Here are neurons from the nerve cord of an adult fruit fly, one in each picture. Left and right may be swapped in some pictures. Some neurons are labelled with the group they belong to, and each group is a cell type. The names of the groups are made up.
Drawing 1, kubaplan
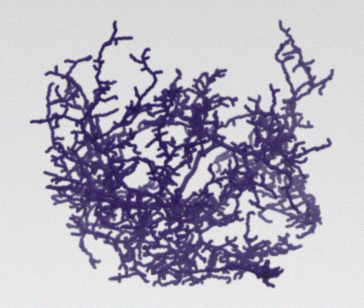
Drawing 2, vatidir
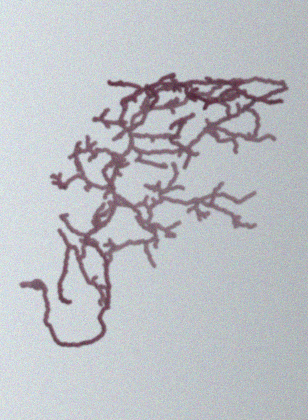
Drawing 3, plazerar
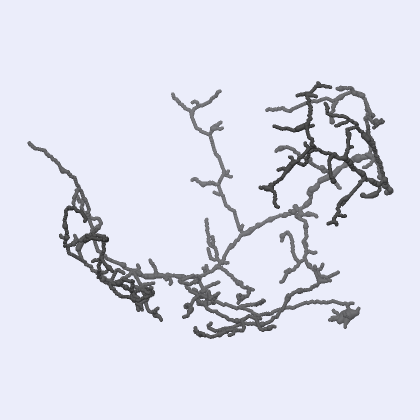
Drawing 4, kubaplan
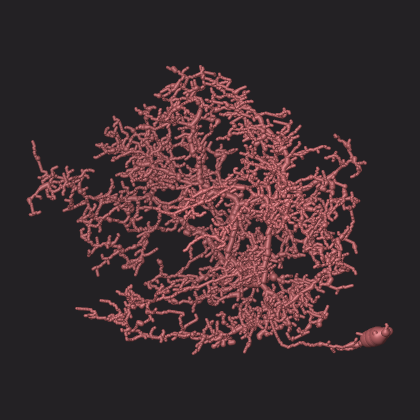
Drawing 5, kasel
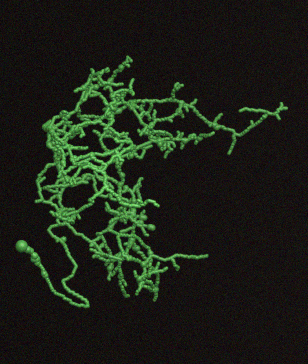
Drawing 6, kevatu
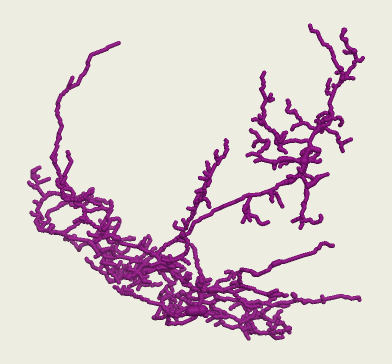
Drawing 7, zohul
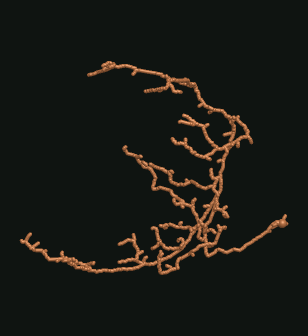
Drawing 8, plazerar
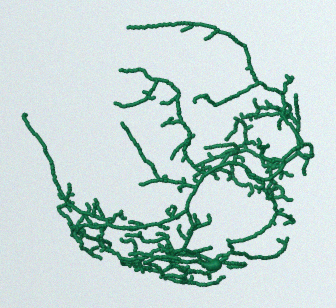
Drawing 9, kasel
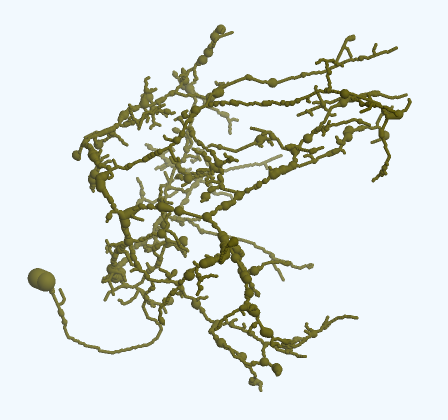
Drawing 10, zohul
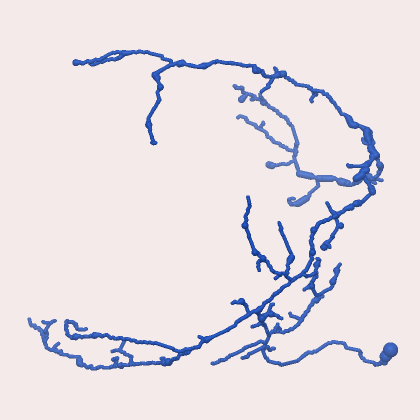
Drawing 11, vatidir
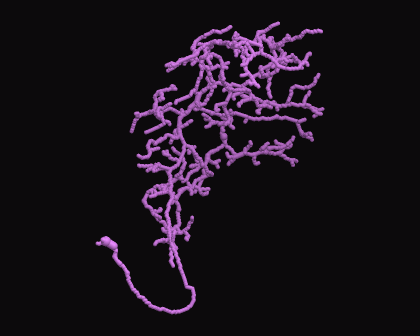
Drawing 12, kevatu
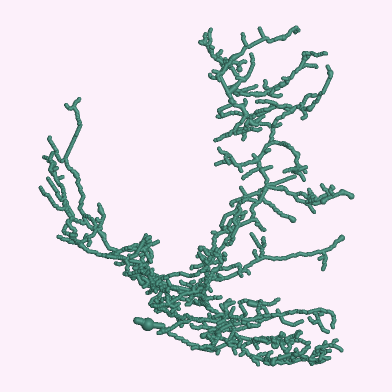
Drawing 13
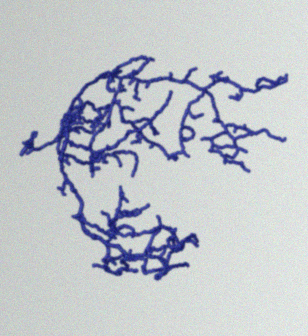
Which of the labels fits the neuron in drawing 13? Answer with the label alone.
plazerar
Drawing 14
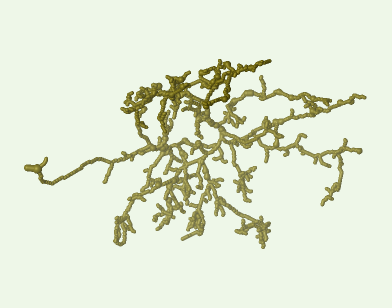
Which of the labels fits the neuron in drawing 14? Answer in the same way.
kevatu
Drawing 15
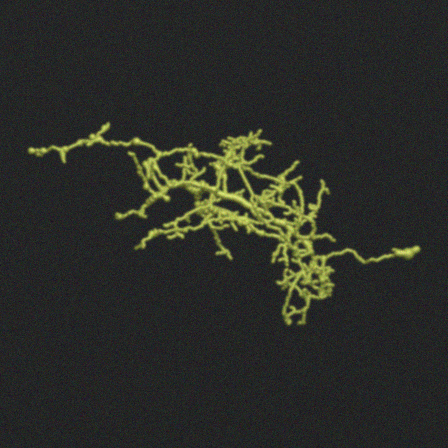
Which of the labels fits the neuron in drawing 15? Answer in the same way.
kasel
